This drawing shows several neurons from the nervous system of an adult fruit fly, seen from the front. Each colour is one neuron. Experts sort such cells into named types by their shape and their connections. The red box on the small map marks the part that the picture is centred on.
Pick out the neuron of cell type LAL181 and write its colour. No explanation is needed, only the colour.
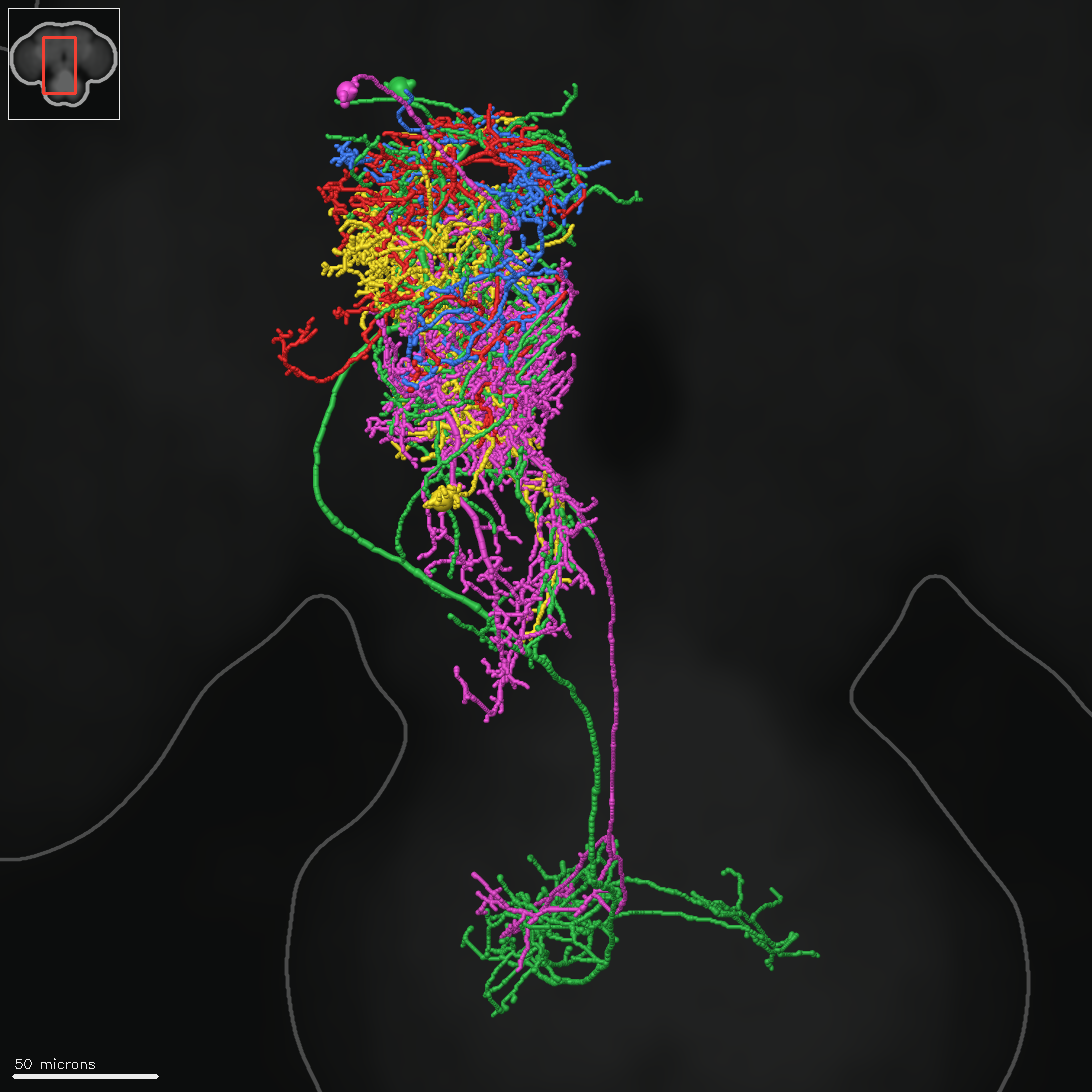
blue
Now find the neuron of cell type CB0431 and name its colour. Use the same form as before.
red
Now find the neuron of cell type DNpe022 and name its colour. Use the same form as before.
green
